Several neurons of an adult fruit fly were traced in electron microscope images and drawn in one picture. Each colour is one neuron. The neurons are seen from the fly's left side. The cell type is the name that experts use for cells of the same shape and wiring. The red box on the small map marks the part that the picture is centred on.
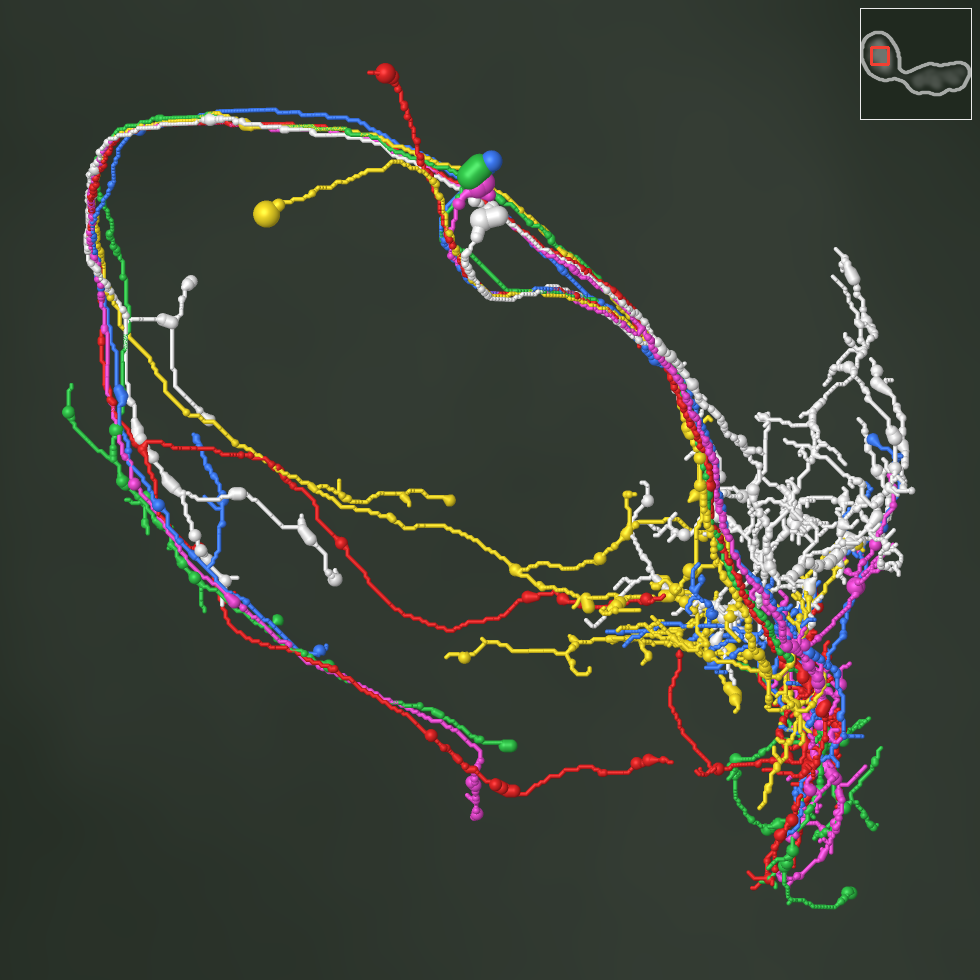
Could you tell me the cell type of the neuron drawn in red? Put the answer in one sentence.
The cell type is WED037.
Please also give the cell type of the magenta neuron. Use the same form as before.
The cell type is WED041.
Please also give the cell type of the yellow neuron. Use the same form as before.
The cell type is WED039.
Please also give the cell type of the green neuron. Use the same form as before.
The cell type is WED040_a.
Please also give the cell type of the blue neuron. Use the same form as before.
The cell type is WED038.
